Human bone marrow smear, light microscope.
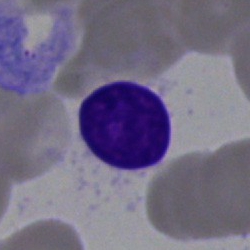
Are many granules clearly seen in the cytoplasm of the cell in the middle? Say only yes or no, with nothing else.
No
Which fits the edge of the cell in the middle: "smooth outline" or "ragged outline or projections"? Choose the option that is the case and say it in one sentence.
What bounds the cell is a smooth, even outline.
